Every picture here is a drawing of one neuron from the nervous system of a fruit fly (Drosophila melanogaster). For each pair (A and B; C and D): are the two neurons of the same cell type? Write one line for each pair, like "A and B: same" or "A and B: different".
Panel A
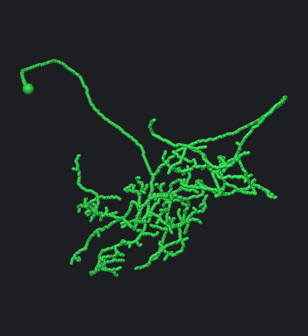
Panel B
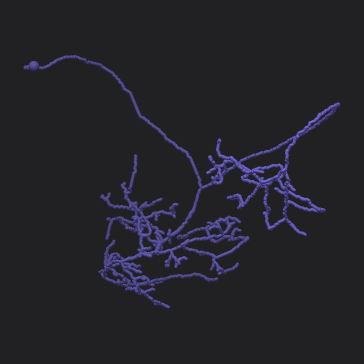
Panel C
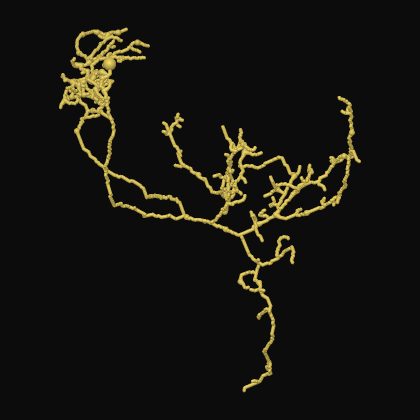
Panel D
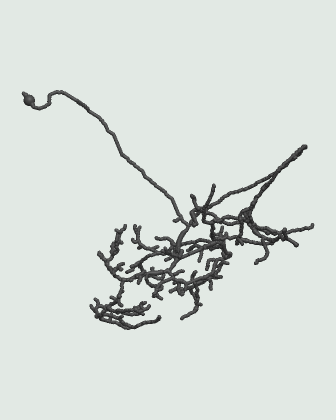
A and B: same
C and D: different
